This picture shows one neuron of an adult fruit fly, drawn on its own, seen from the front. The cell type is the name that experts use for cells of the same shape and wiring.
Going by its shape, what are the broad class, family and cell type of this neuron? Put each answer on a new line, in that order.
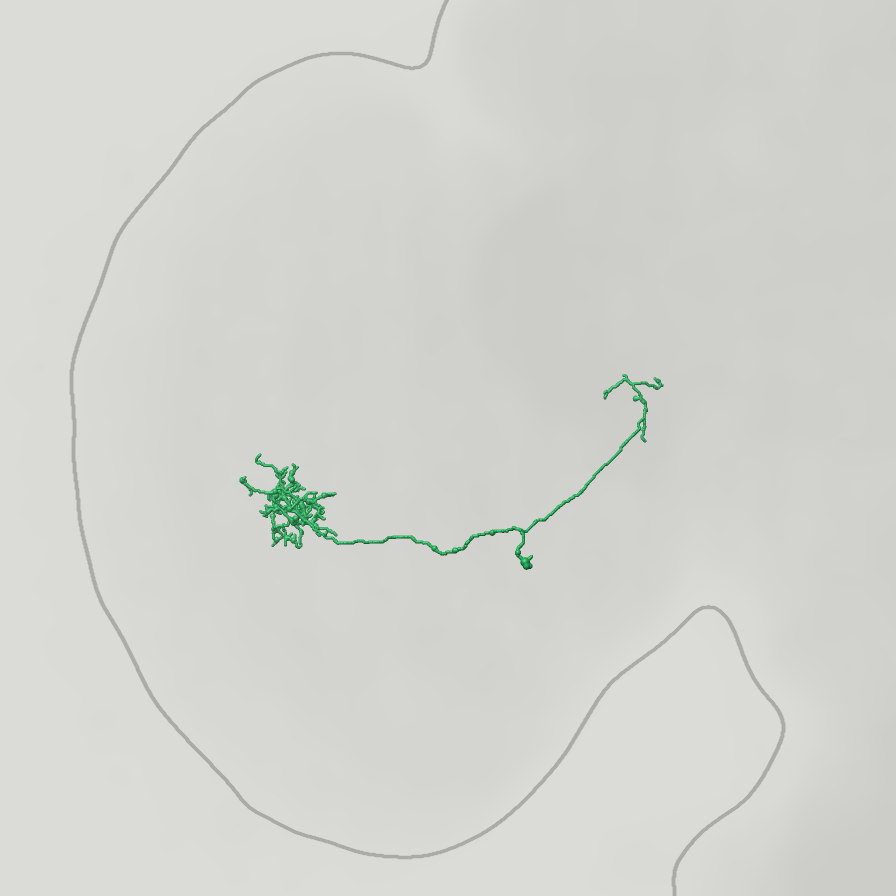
optic-lobe intrinsic neuron
MeLo
MeLo7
